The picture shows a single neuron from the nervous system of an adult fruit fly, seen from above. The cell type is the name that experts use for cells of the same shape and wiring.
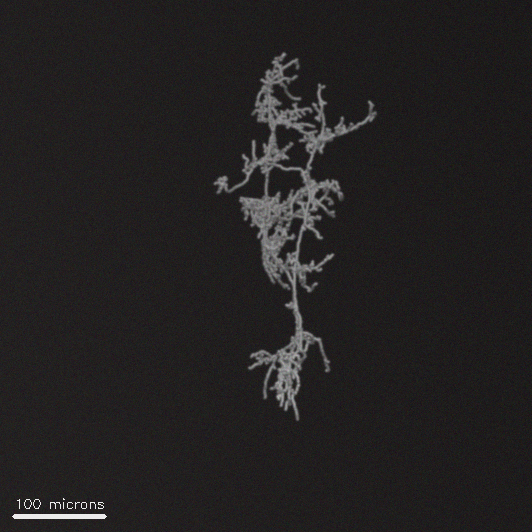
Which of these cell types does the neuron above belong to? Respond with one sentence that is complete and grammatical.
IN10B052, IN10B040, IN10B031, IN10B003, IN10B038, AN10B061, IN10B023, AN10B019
The cell type that fits this neuron is IN10B003.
